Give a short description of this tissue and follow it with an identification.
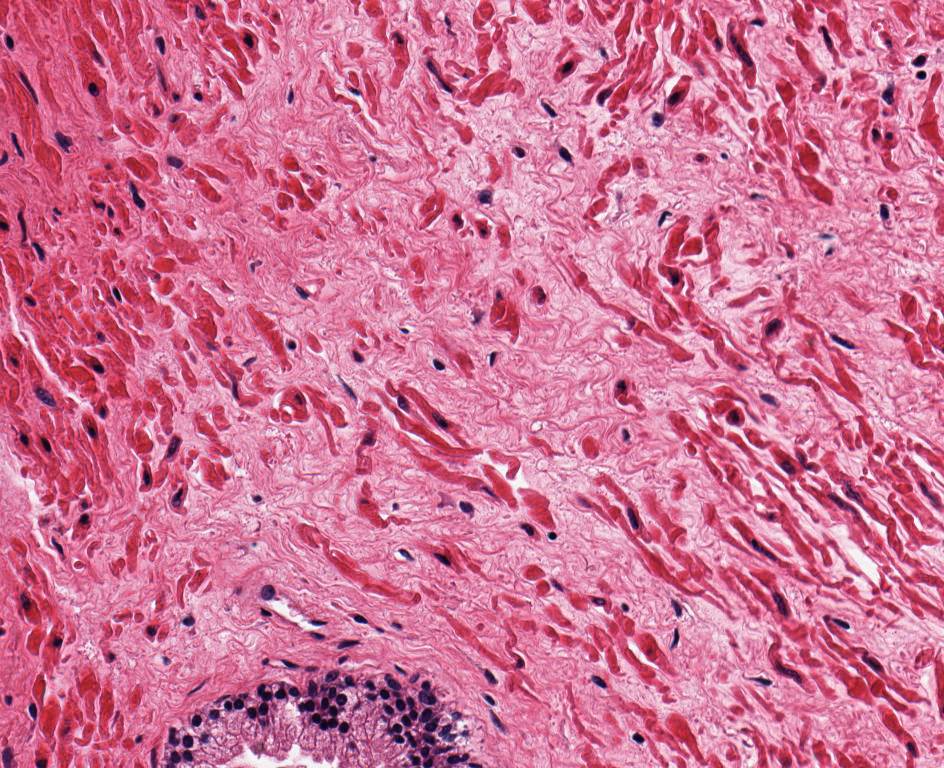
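Deep red smooth muscle bundles, with elongated dark nuclei in brightly eosinophilic cytoplasm, are separated throughout by broad zones of paler pink, wavy collagenous stroma. The gland's nuclei are small, round and dark, crowded together in a band. Fat cells are absent. This is prostate.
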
